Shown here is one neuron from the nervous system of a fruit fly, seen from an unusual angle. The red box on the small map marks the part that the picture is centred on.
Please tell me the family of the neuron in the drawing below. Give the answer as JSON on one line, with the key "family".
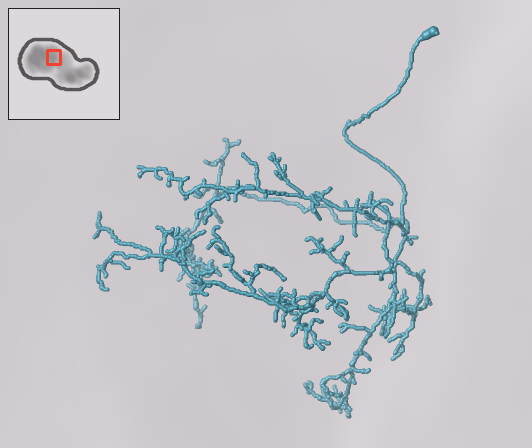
{"family": "hemilineage VLPl4_anterior"}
